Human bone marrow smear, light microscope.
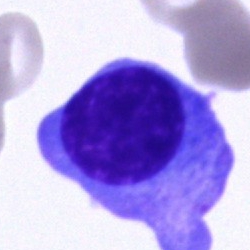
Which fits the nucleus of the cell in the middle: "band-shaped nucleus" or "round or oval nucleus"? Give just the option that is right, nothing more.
Round or oval nucleus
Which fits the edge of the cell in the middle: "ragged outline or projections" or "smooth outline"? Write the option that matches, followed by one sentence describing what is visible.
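Ragged outline or projections. The outline is irregular, with a rounded bulge of cytoplasm at the bottom.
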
